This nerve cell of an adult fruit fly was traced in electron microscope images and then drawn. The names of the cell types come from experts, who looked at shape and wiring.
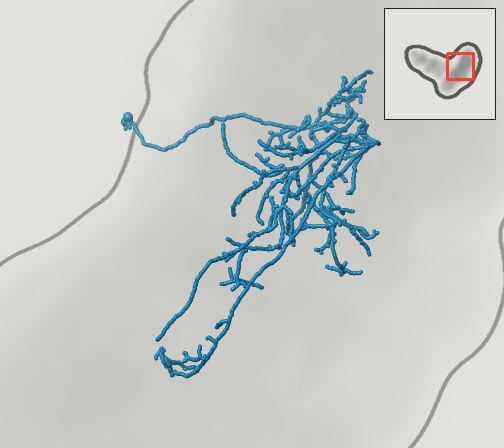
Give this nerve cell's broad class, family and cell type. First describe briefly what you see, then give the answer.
Its cell body lies at the upper left of the picture. The picture shows dozens of branch ends. It is a central-brain intrinsic neuron. Its family is hemilineage DM4_dorsal. It is of cell type pC1_16b.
